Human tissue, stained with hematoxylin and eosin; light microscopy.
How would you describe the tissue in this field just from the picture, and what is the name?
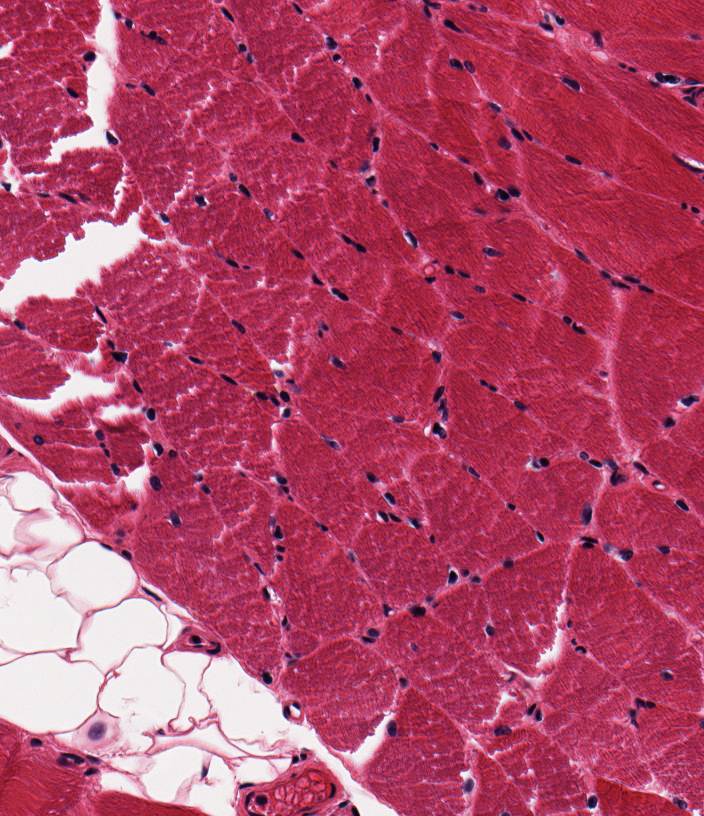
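Fibre profiles: angular, many-sided, not rounded. Nuclei: small, dark, at fibre edges, not central. Fibre size: fairly similar across the field. Cytoplasm: deep pink-red, finely mottled. Tissue: skeletal muscle.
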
